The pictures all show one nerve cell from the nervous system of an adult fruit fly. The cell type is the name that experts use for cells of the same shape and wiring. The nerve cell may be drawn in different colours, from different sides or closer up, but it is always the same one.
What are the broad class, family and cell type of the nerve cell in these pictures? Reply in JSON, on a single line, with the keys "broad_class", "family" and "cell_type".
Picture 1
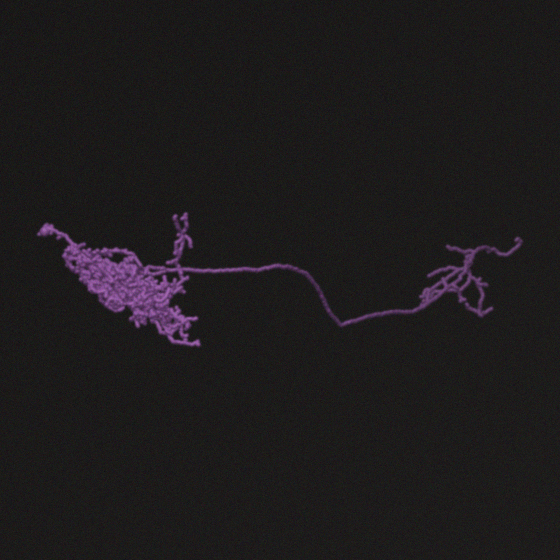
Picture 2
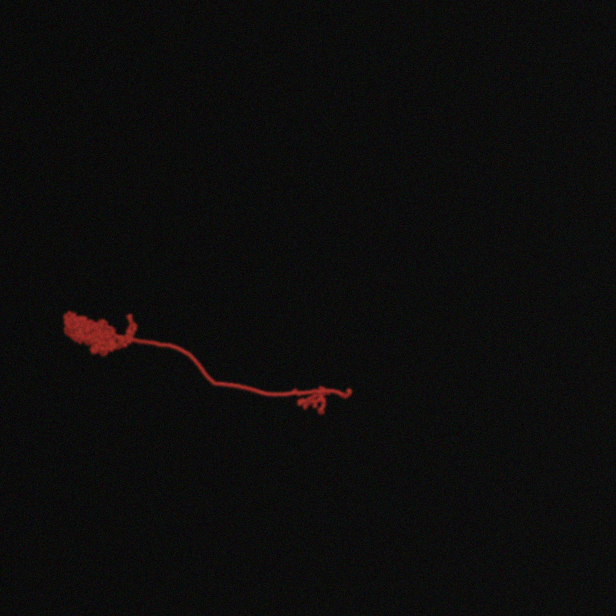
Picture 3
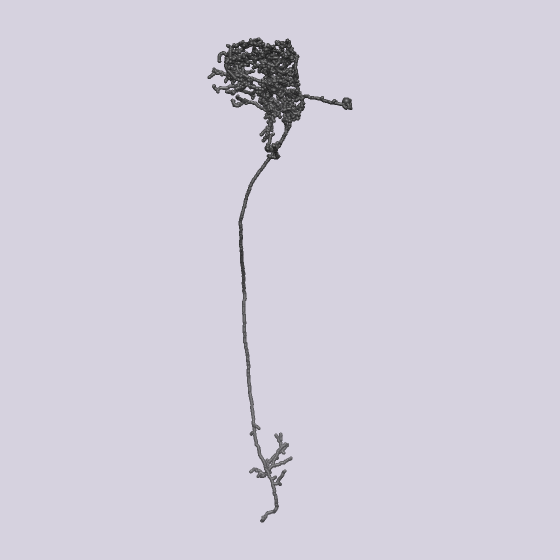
{"broad_class": "descending neuron", "family": "DNge", "cell_type": "DNge146"}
